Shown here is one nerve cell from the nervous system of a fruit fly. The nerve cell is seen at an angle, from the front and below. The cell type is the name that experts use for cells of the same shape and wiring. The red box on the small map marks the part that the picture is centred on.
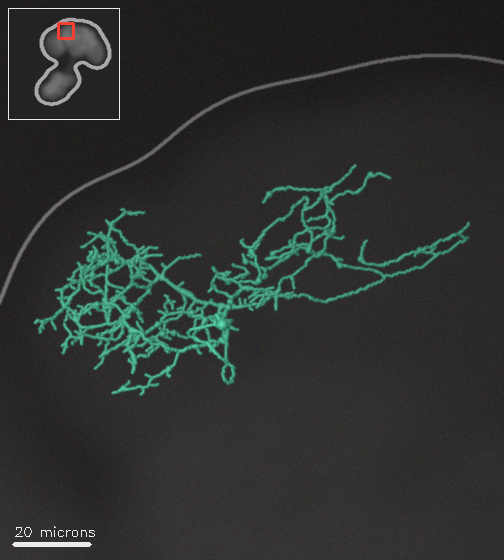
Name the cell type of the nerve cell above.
CB1771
